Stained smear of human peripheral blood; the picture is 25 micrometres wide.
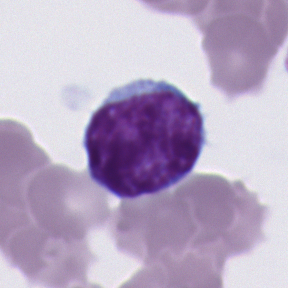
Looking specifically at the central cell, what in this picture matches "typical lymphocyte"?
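The cell is a typical lymphocyte, though not every measure fits.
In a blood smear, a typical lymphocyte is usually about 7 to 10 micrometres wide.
This cell measures about 11 by 10 micrometres, so one of its dimensions lies just above that range.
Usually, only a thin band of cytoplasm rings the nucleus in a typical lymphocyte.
That agrees with the nucleus here, which fills about 80% of the cell's area. The cytoplasm is pale blue and is widest along the top edge of the cell. The nucleus is round with no indentation, and its chromatin is dark purple and coarsely clumped.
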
